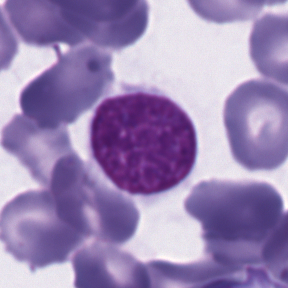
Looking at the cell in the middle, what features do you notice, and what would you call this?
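Nucleus: it fills almost the whole cell. Nucleoli: none can be seen. Vacuoles: none are visible anywhere in the cell. Cell edge: smooth, with no projections. The cell in the middle is a myeloblast.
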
